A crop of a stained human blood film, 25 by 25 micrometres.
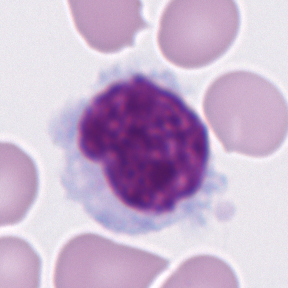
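Hairy cell, the nucleated cell at the centre of this stained smear of human peripheral blood seen under the light microscope. Its outer edge is ragged, bearing many fine irregular projections. The cytoplasm is pale greyish blue and forms a rim that is wider on the left and lower side than on the right. The nucleus, about 11 micrometres across, has a shallow notch on its left side.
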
